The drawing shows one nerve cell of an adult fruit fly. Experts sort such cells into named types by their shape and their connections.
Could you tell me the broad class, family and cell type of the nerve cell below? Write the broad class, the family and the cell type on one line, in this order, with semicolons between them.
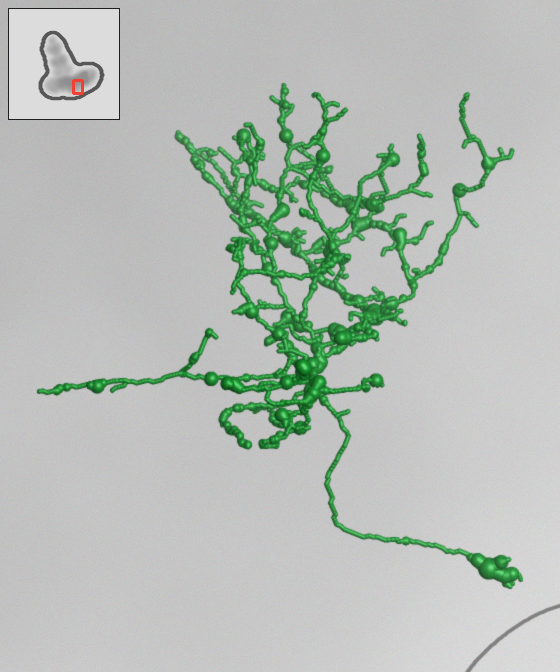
central-brain intrinsic neuron; hemilineage TRdl_b; CB1985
